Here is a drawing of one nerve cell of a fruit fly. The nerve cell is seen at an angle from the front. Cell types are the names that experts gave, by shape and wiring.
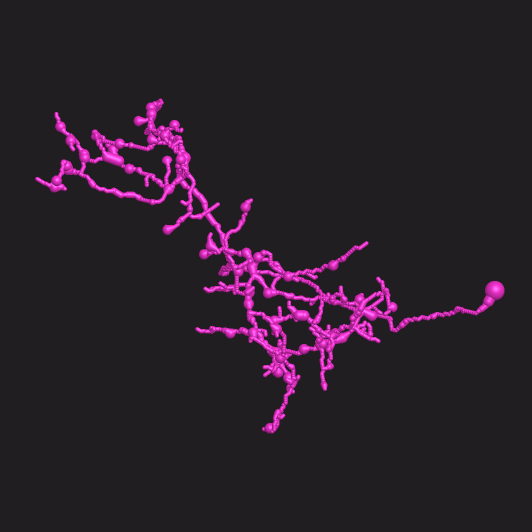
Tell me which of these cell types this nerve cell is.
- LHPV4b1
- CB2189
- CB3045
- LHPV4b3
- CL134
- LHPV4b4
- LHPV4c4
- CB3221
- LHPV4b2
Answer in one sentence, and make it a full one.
This nerve cell is included in the cell type LHPV4b2.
